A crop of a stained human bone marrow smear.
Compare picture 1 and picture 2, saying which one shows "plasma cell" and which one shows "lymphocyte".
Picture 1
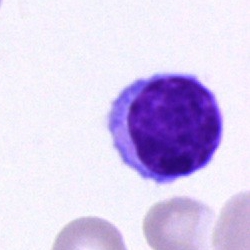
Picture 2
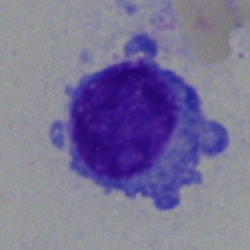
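Check one, the names: lymphocyte in picture 1, plasma cell in picture 2. Check two, nucleus position: toward the right in the lymphocyte, leaving most cytoplasm on the left; in the plasma cell, the cytoplasm is widest to the lower right of the nucleus.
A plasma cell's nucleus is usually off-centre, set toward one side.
Check three, cytoplasm: only a thin pale blue-lavender crescent in the lymphocyte, deep blue staining in the plasma cell.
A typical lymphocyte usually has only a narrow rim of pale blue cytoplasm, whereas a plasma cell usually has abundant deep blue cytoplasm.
Check four, granules: none seen in the lymphocyte, none distinct in the plasma cell. Check five, chromatin: dark purple and condensed in clumps in the lymphocyte, dark purple throughout the plasma cell's nucleus. Check six, outline: the lymphocyte is round, while several rounded blue blebs bulge from the plasma cell's surface around its edge.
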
